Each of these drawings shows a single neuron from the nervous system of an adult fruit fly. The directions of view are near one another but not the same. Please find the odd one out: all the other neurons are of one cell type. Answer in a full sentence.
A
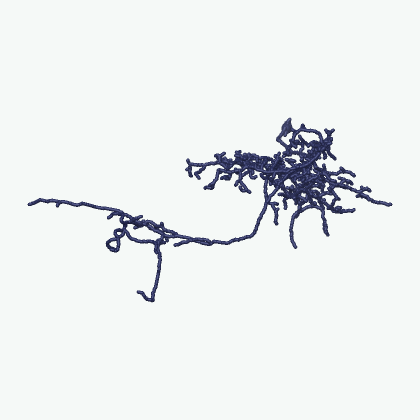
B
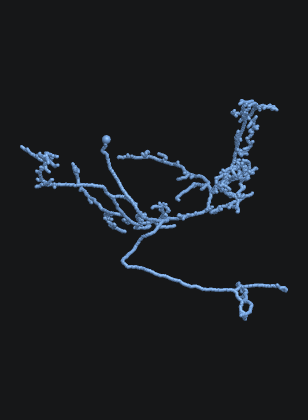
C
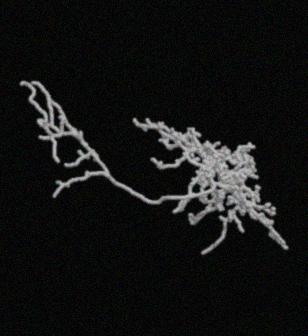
Picture B is the odd one out.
